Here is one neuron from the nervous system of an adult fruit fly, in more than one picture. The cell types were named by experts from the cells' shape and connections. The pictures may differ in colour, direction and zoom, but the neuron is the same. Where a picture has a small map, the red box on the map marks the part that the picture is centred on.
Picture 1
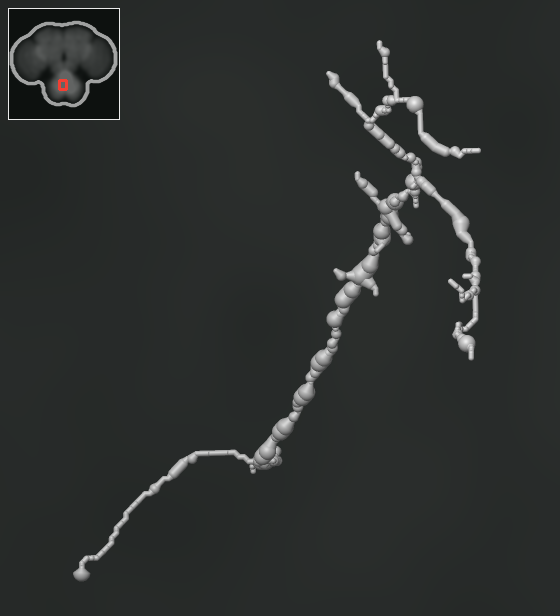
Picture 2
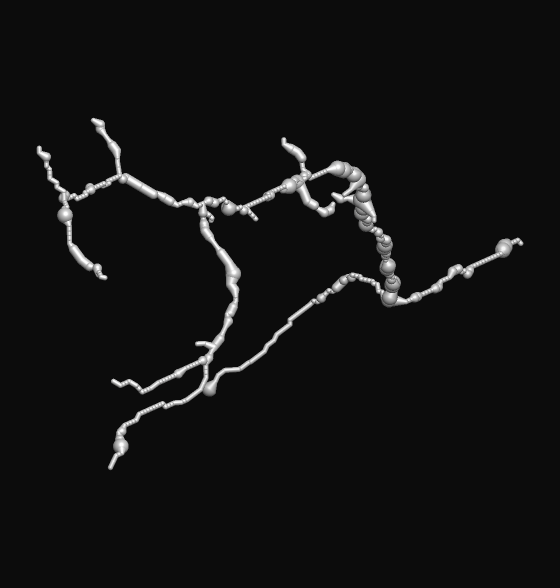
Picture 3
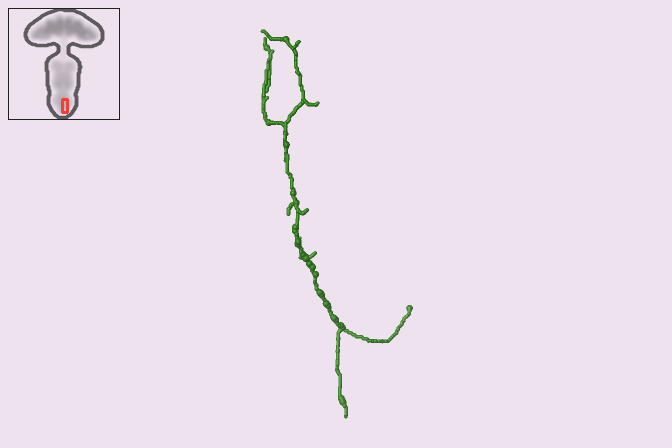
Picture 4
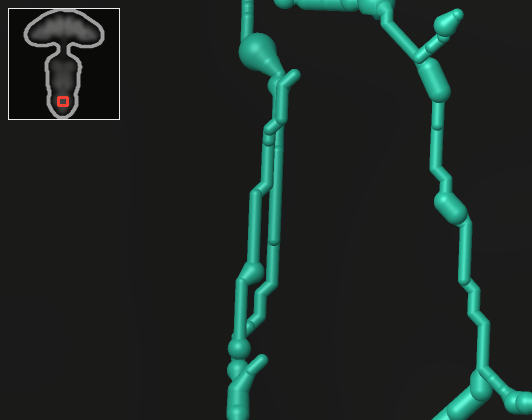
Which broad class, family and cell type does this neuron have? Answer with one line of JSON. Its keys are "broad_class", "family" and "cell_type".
{"broad_class": "sensory neuron entering the nerve cord", "family": "class mechanosensory tactile", "cell_type": "SNta43"}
